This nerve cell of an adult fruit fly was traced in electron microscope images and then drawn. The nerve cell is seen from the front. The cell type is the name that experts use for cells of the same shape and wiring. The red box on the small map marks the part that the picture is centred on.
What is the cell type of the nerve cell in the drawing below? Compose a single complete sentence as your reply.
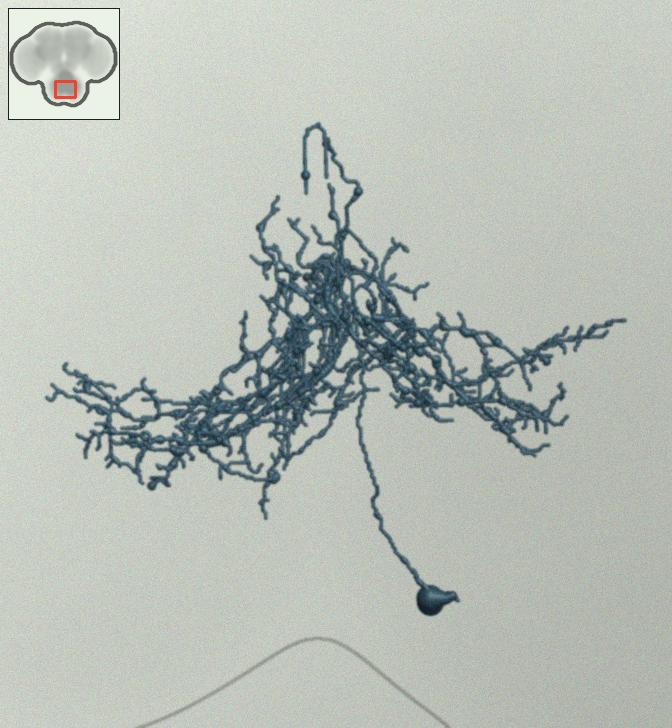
As for cell type, this nerve cell is IN00A030.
